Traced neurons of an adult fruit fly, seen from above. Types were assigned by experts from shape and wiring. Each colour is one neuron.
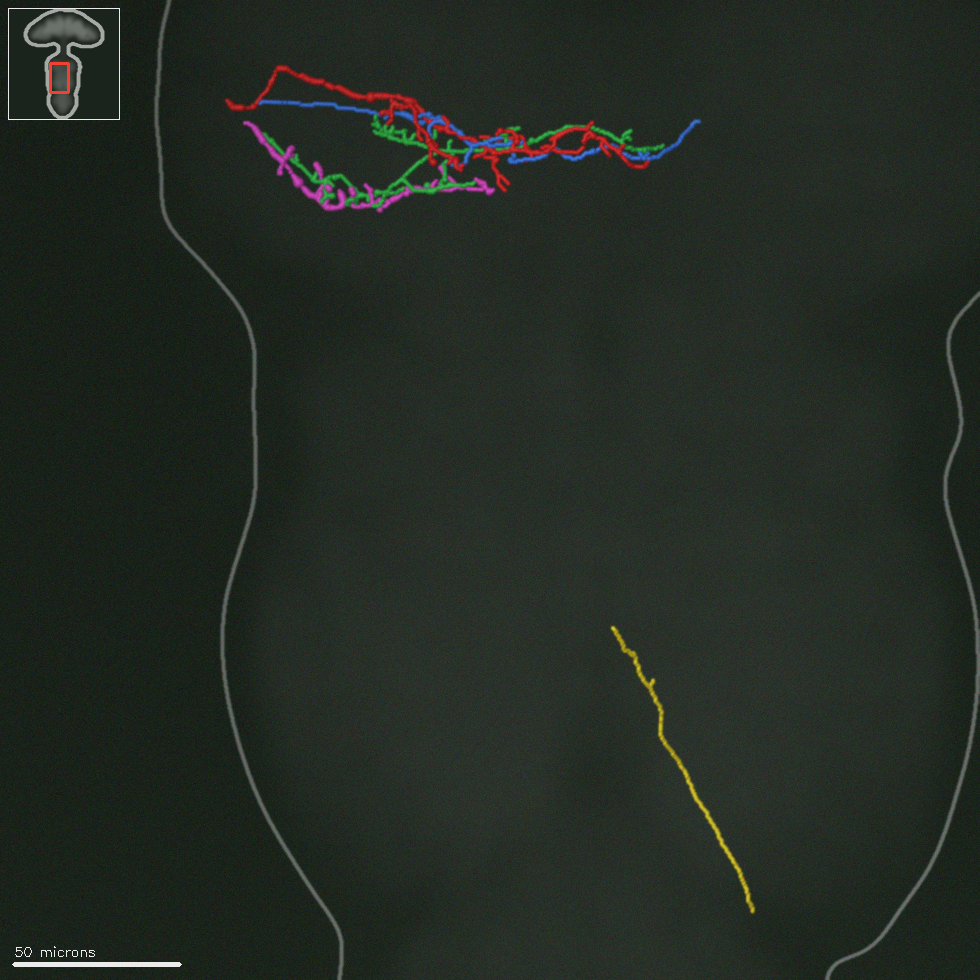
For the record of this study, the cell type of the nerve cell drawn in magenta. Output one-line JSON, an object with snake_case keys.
{"cell_type": "LgLG7"}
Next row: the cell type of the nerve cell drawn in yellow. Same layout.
{"cell_type": "LgLG2"}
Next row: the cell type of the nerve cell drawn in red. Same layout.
{"cell_type": "LgLG6"}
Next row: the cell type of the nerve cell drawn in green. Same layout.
{"cell_type": "LgLG8"}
